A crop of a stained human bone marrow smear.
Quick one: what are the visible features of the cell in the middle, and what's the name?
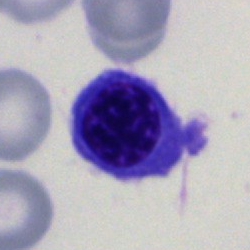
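Now, the outline: roughly round, with a few blunt corners. Chromatin dark purple, coarsely clumped, with paler gaps between the clumps. Cytoplasm stained deep blue, its rim wider to the right of the nucleus than to the left. This one is an erythroblast.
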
